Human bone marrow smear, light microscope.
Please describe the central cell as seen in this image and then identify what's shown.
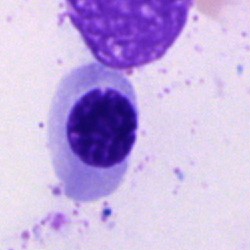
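Let's look together at where the nucleus sits: off-centre, over toward the right side of the cell. Its chromatin is dark purple and coarsely clumped, and you won't find a nucleolus in it. The cytoplasm shows no granules. This cell is an erythroblast.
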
